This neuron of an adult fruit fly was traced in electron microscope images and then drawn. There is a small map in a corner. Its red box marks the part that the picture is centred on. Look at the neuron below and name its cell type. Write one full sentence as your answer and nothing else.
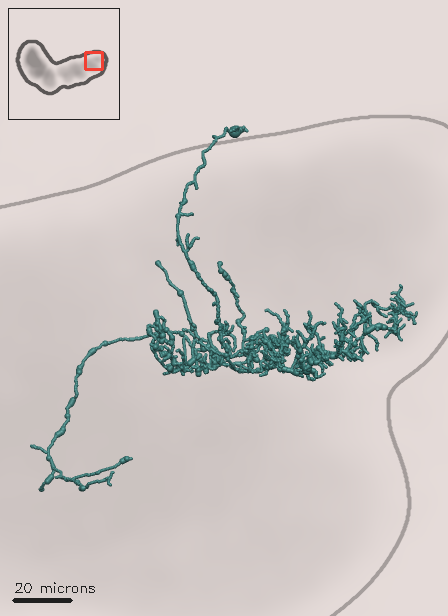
Of the cell type IN01A048 is this neuron.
